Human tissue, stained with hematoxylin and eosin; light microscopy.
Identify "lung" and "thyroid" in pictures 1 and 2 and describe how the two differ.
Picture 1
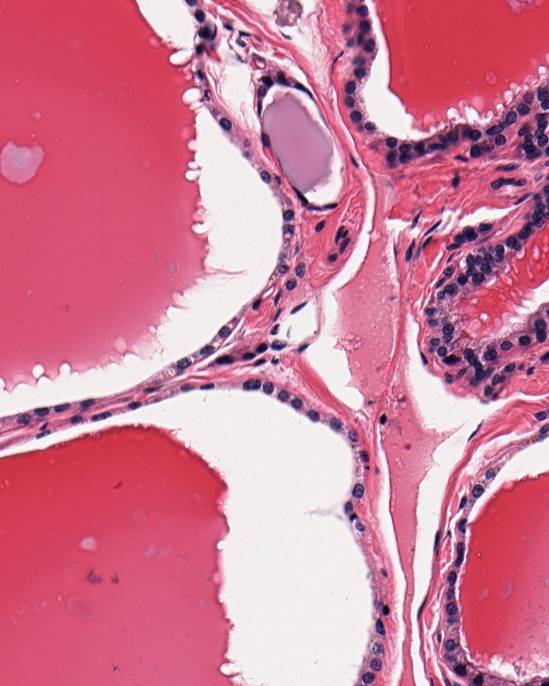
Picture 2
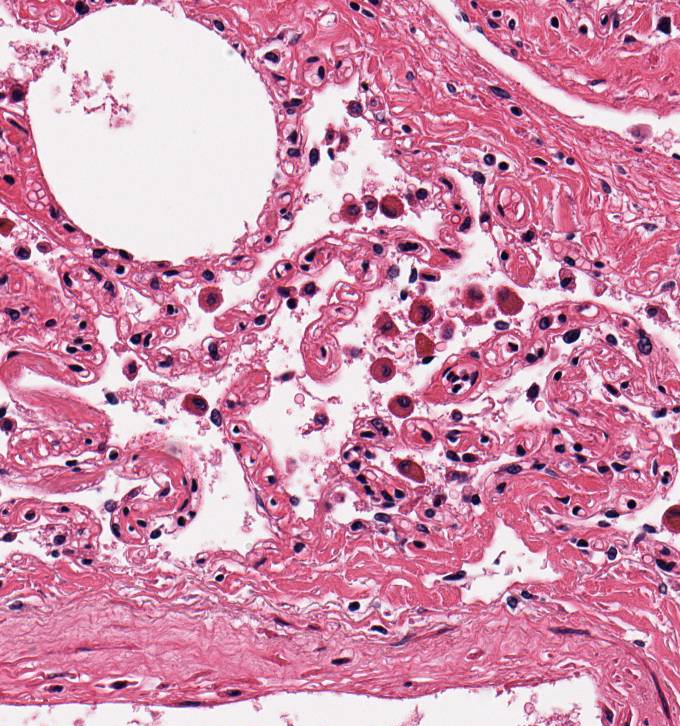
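Names first: picture 1 is thyroid, picture 2 is lung. Next, contents of the spaces: in the thyroid, large follicles filled with dense pink colloid sit in all four corners, while in the lung the spaces enclosed by thin branching septa in the middle are open, and rounded cells with dense brownish-red cytoplasm lie free in the central ones.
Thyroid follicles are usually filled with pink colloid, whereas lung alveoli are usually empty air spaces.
Then the lining: the large thyroid follicles have a single layer of flattened to low cuboidal cells with small, round, uniformly dark nuclei, and more crowded cuboidal cells line smaller spaces on the right.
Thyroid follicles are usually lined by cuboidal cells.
Finally, the lung has a large, smooth, round empty space at top left.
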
